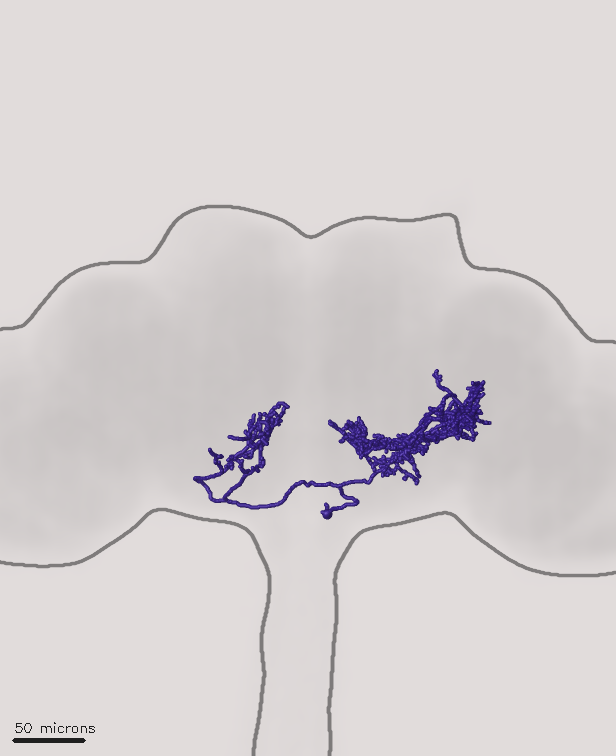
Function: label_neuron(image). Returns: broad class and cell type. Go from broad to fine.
central-brain intrinsic neuron; IB065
